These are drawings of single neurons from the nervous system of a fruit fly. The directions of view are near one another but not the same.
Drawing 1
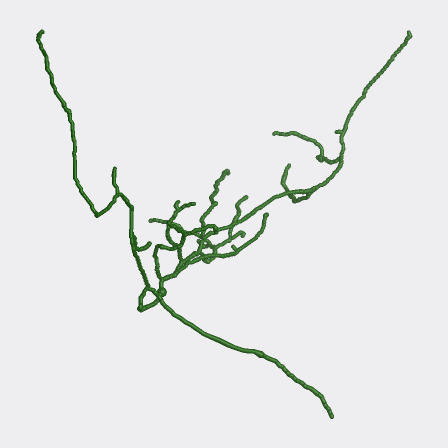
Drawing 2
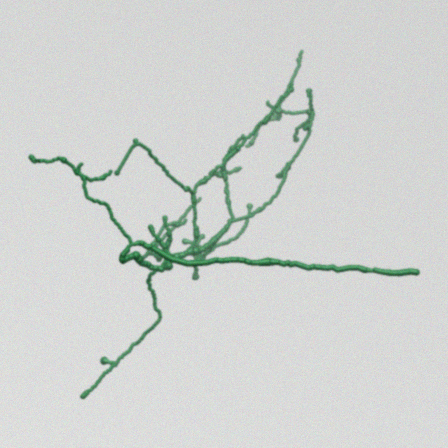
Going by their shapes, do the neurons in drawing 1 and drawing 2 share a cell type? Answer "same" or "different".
different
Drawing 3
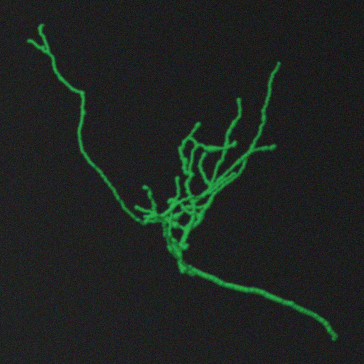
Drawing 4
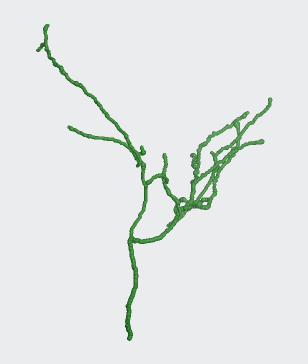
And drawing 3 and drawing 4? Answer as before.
same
